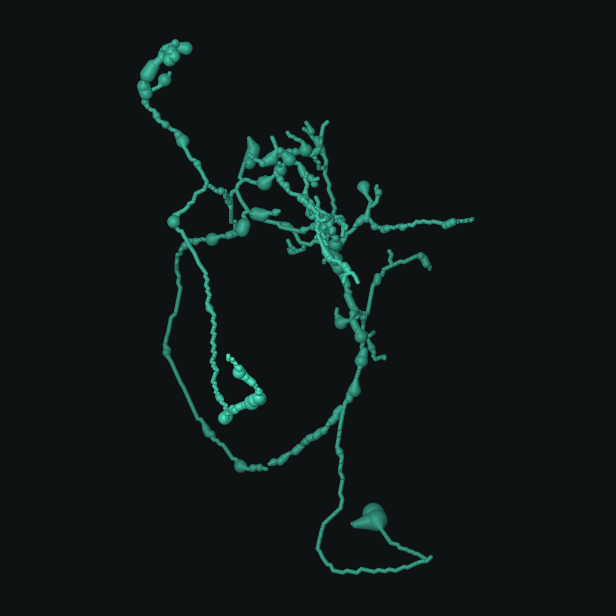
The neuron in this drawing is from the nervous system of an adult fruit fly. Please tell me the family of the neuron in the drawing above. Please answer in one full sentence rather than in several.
For this neuron, the family is hemilineage 01B.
